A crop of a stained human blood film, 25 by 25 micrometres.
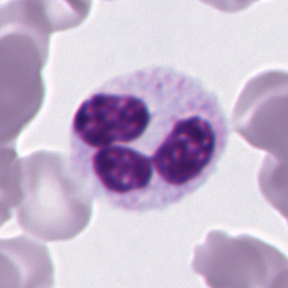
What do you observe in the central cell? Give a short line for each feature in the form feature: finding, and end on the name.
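Outline: round and smooth
Nucleus: three separate lobes
Arrangement: two lobes on the left, one on the right
Cytoplasm: pale pinkish-lilac
Identity: segmented neutrophil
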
